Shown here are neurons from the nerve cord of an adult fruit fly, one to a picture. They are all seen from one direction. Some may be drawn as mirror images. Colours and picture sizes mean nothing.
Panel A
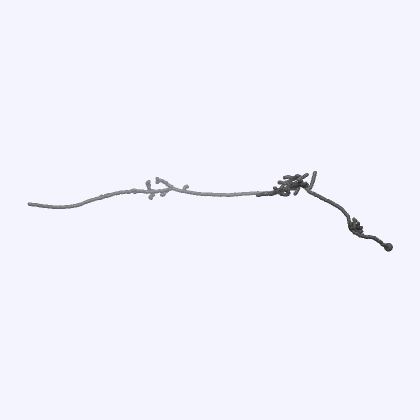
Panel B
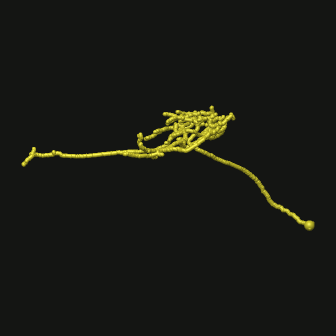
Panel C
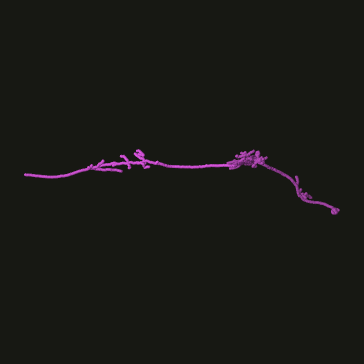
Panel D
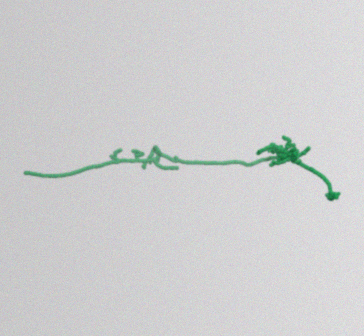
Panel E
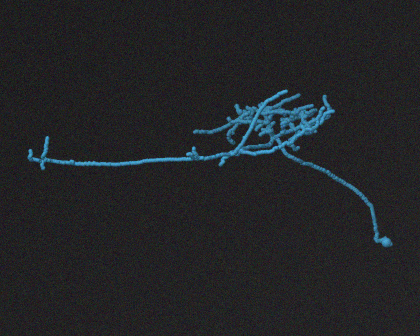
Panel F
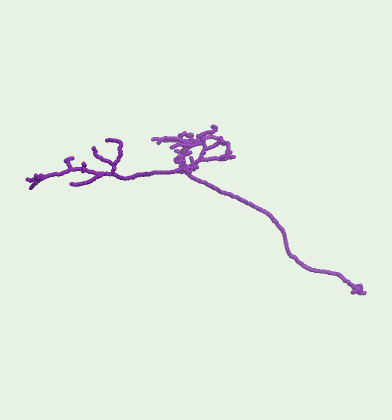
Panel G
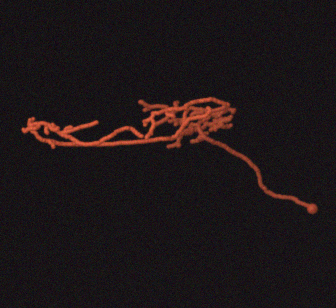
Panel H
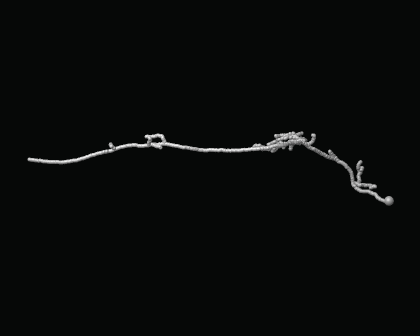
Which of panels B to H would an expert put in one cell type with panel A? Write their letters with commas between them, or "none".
C, D, H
